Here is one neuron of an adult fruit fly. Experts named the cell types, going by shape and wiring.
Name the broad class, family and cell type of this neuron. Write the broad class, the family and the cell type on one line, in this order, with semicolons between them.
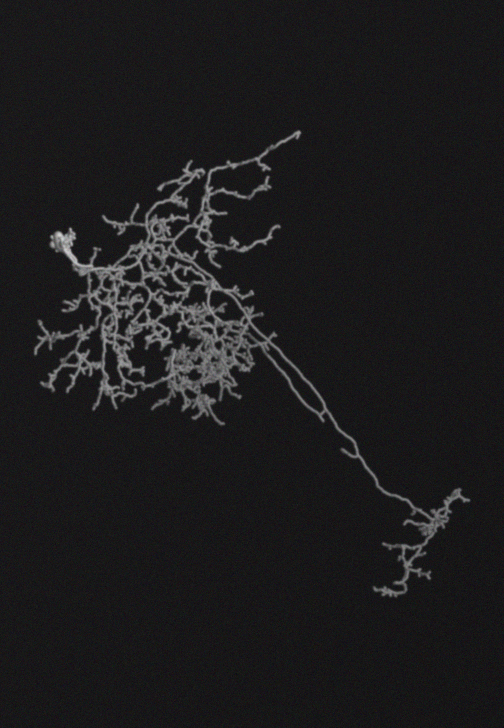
optic-lobe intrinsic neuron; TmY; TmY16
